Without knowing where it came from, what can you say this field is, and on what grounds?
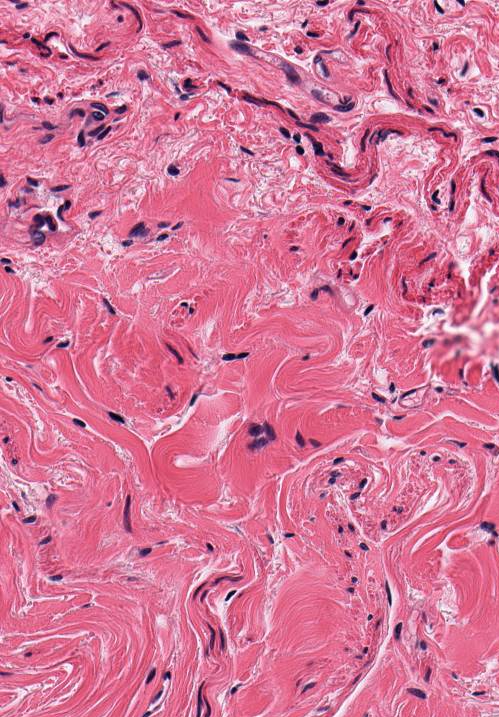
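Dense connective tissue. Thick pink collagen bundles fill the whole field, wavy, swirling and haphazard in direction. Between bundles: sparse, small, dark, spindle-shaped fibroblast nuclei.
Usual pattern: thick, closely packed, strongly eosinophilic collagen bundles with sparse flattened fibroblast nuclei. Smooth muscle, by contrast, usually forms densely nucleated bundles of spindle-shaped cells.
No epithelium anywhere in field. Narrow pale clefts and wispy looser areas separate bundles, mostly in upper half.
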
